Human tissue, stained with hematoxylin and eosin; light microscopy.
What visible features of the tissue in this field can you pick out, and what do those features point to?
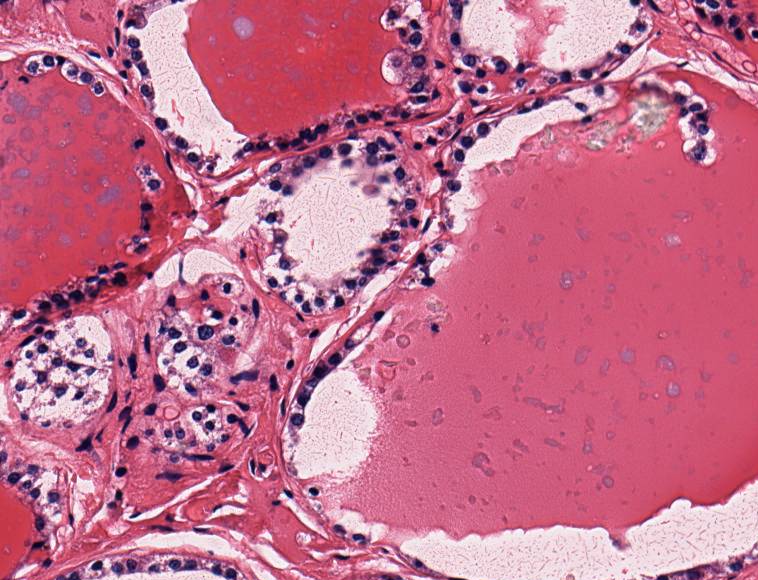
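Follicles of varying size, closely packed, make up the field; the largest fills most of the right half. A single layer of flattened to cuboidal cells with round dark nuclei lines them. The large follicle's colloid holds scattered small pale round vacuoles. Thin septa of pink fibrous stroma, with elongated nuclei, separate the follicles. This is thyroid.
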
